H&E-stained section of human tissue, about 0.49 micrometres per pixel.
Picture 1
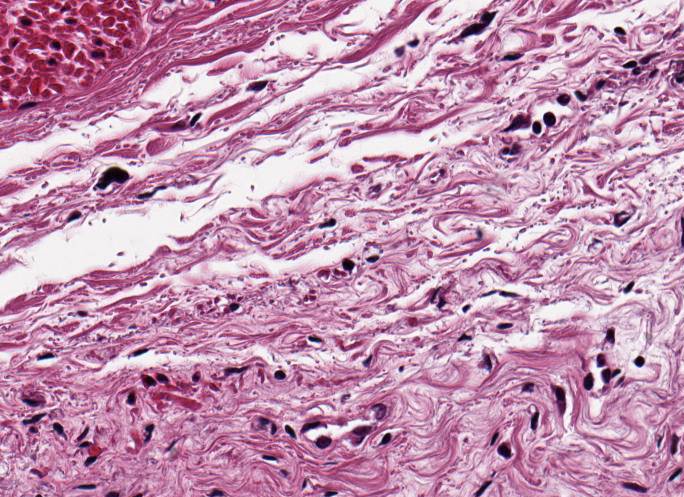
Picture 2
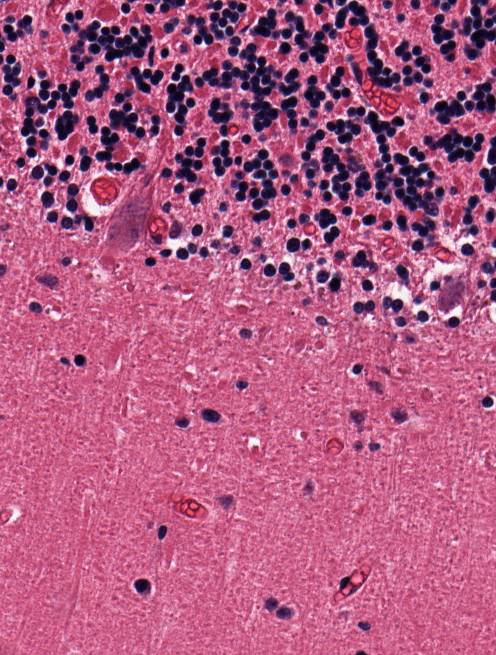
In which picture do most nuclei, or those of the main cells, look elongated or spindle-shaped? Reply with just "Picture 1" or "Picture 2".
Picture 1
